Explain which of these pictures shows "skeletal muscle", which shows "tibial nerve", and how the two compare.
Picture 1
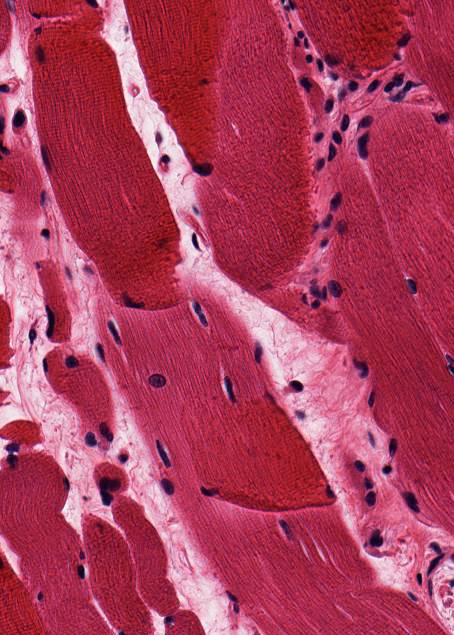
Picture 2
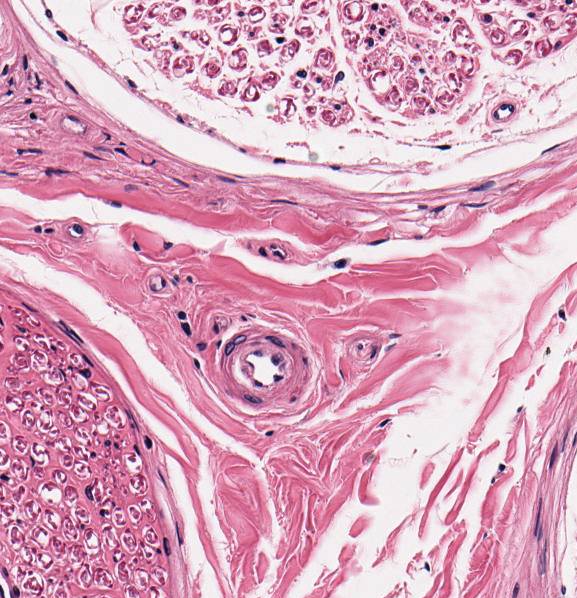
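Let's take them in turn: picture 1 is skeletal muscle, and picture 2 is tibial nerve. In the muscle, long, unbranched fibres fill the field, separated by pale bands of connective tissue, and most of both run diagonally from the upper left towards the lower right. Notice the dark, flattened oval nuclei sitting at the fibre edges rather than in the centres. Now the nerve: two large bundles of tightly packed small round profiles, cut across, lie along the top edge and at the lower left, each profile a central pink dot in a pale, clear ring.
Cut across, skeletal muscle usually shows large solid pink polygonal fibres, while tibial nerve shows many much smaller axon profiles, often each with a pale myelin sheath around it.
Each bundle is bounded by a thin layered sheath whose flattened, elongated nuclei run parallel to its edge.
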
